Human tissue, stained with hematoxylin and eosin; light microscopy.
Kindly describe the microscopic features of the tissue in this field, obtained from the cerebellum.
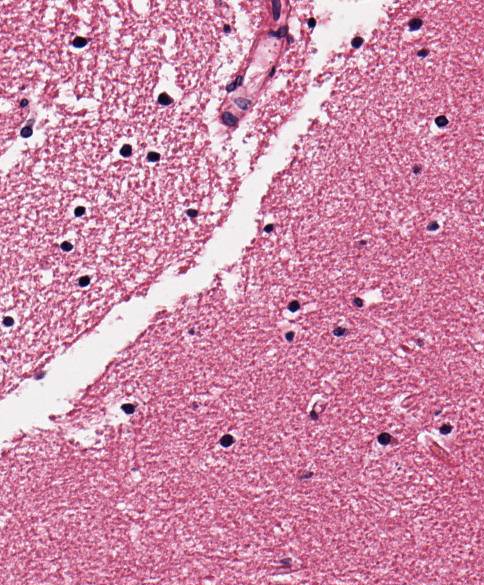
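A finely granular, fibrillary pink matrix takes up most of the field, with no cells gathered into glands, tubules or other units. Small, round, dark-blue nuclei lie singly and sparsely throughout. At top centre runs a small vessel whose wall contains elongated nuclei. Epithelium is absent everywhere.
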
